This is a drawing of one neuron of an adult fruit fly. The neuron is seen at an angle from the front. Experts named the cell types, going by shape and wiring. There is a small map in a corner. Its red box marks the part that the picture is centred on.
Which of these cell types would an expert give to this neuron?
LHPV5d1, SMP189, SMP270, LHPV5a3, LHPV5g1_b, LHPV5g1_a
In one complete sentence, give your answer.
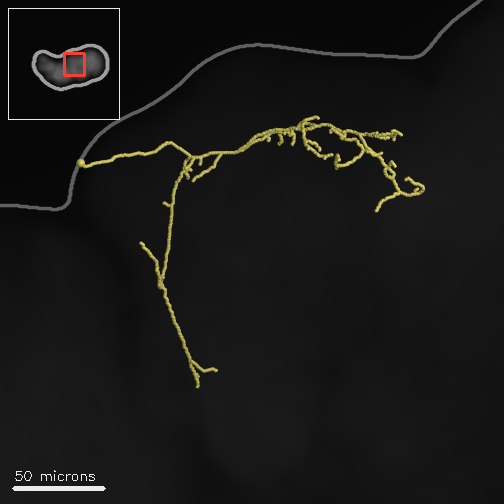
Under cell type classification, the neuron is LHPV5g1_a.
